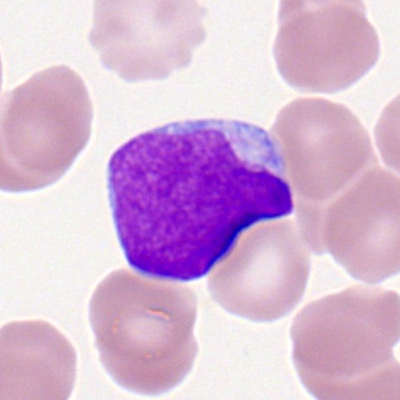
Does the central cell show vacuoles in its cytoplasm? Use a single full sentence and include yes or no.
No, its cytoplasm holds no clear vacuoles, and no vacuoles of any kind.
